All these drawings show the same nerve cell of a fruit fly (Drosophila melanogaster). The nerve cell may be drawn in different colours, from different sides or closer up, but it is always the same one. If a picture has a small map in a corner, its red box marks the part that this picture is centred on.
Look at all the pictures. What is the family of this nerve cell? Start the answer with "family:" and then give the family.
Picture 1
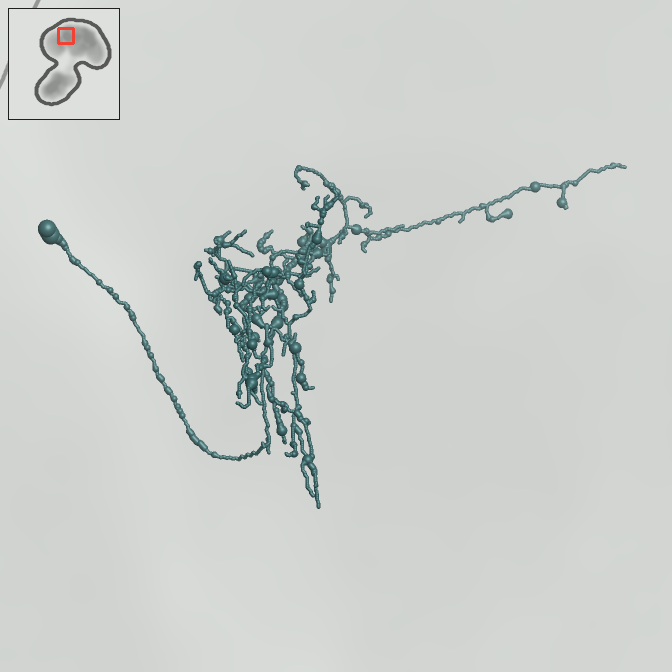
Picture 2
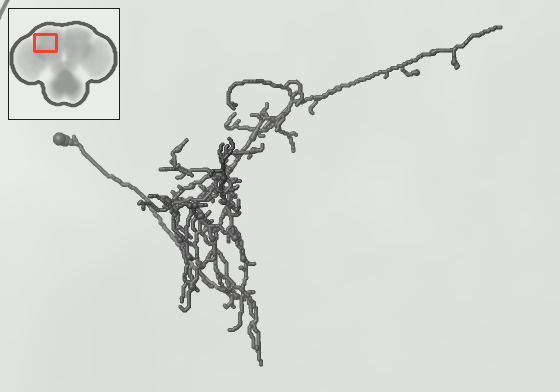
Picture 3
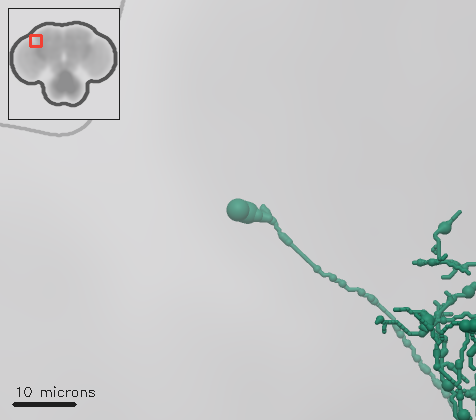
family: hemilineage VPNp&v1_posterior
